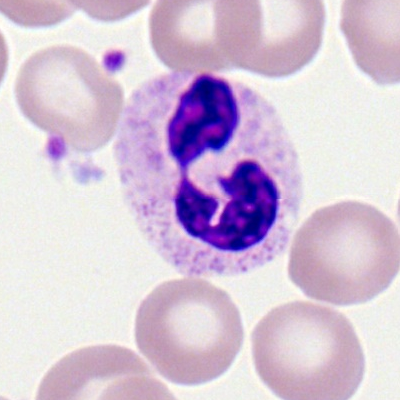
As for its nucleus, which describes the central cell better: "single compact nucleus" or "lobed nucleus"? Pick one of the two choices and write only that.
Lobed nucleus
